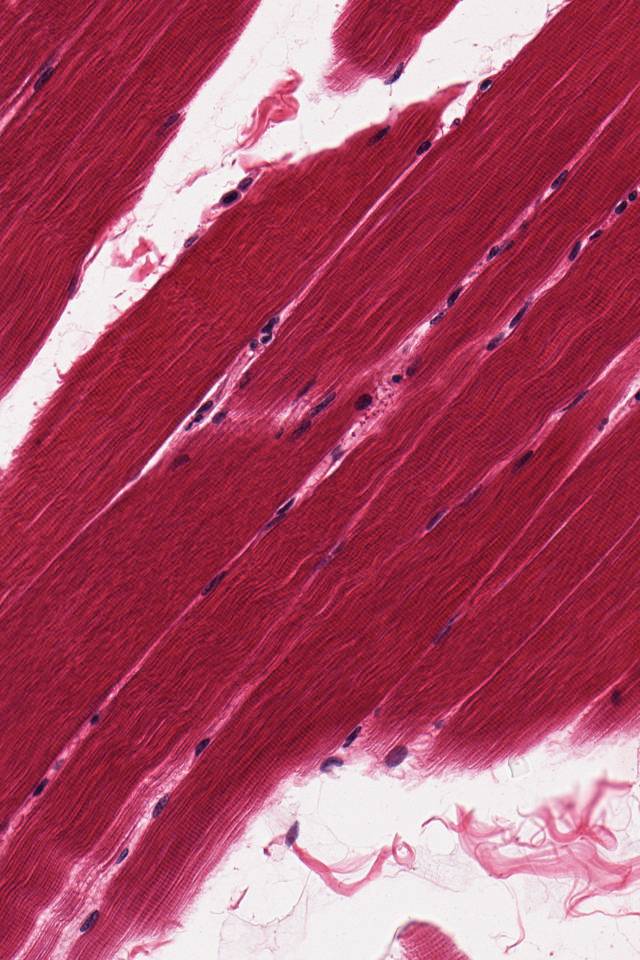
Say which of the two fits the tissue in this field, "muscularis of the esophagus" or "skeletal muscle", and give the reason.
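This is skeletal muscle rather than muscularis of the esophagus. Fine transverse cross-striations run along the length of the fibres.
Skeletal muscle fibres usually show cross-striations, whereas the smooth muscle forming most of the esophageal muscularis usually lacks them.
The muscle nuclei are flattened and sit at the edges of the fibres rather than centrally.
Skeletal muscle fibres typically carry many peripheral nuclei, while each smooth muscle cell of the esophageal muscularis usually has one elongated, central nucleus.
Fibre cytoplasm stains deep red with eosin.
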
